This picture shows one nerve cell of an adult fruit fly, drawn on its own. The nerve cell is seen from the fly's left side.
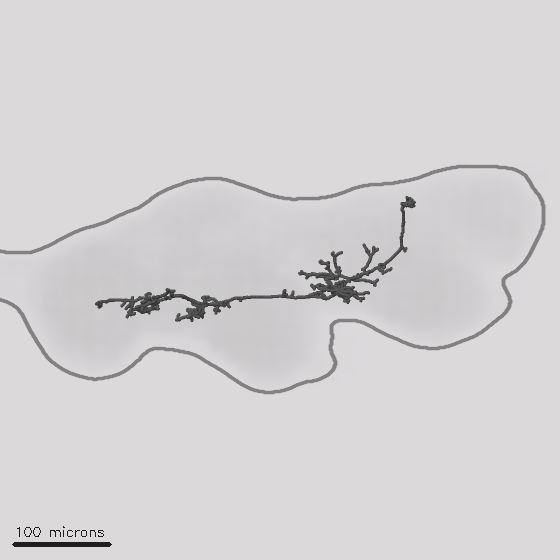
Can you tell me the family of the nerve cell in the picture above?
hemilineage 09A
